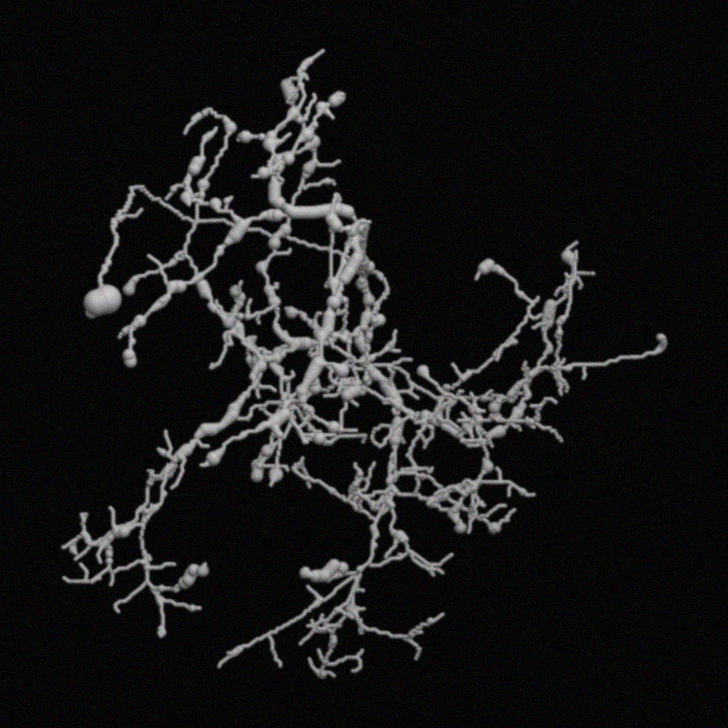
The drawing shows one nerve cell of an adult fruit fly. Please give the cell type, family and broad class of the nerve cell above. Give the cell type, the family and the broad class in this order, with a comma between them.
IN21A037, hemilineage 21A, nerve-cord intrinsic neuron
